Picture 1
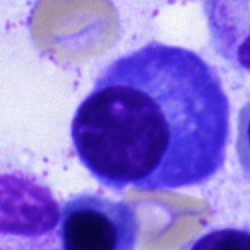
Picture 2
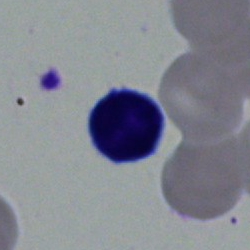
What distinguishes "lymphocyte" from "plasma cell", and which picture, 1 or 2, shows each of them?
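The plasma cell is the one in picture 1, and the lymphocyte is the one in picture 2. Begin with where the nucleus sits: in picture 1 it lies off-centre, toward the left side of the cell.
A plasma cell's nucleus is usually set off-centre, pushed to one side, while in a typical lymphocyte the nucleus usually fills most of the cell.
Now look at the cytoplasm in picture 1: there is plenty of it, filling more of the cell than the nucleus does, and it stains a deep blue. In picture 2, by contrast, you won't find a distinct rim of cytoplasm around the dark nucleus, and the whole cell stains a dense, nearly uniform dark blue-purple.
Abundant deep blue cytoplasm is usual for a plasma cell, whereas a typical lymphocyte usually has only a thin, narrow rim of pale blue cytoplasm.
Then the chromatin: in picture 1 it is dark and coarsely clumped.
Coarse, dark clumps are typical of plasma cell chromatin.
Some things the two share: the plasma cell has a rounded, smooth outline and the lymphocyte a roughly round one, and neither shows any granules.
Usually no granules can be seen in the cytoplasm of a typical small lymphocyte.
In picture 2 you also won't see a nucleolus or any vacuoles.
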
